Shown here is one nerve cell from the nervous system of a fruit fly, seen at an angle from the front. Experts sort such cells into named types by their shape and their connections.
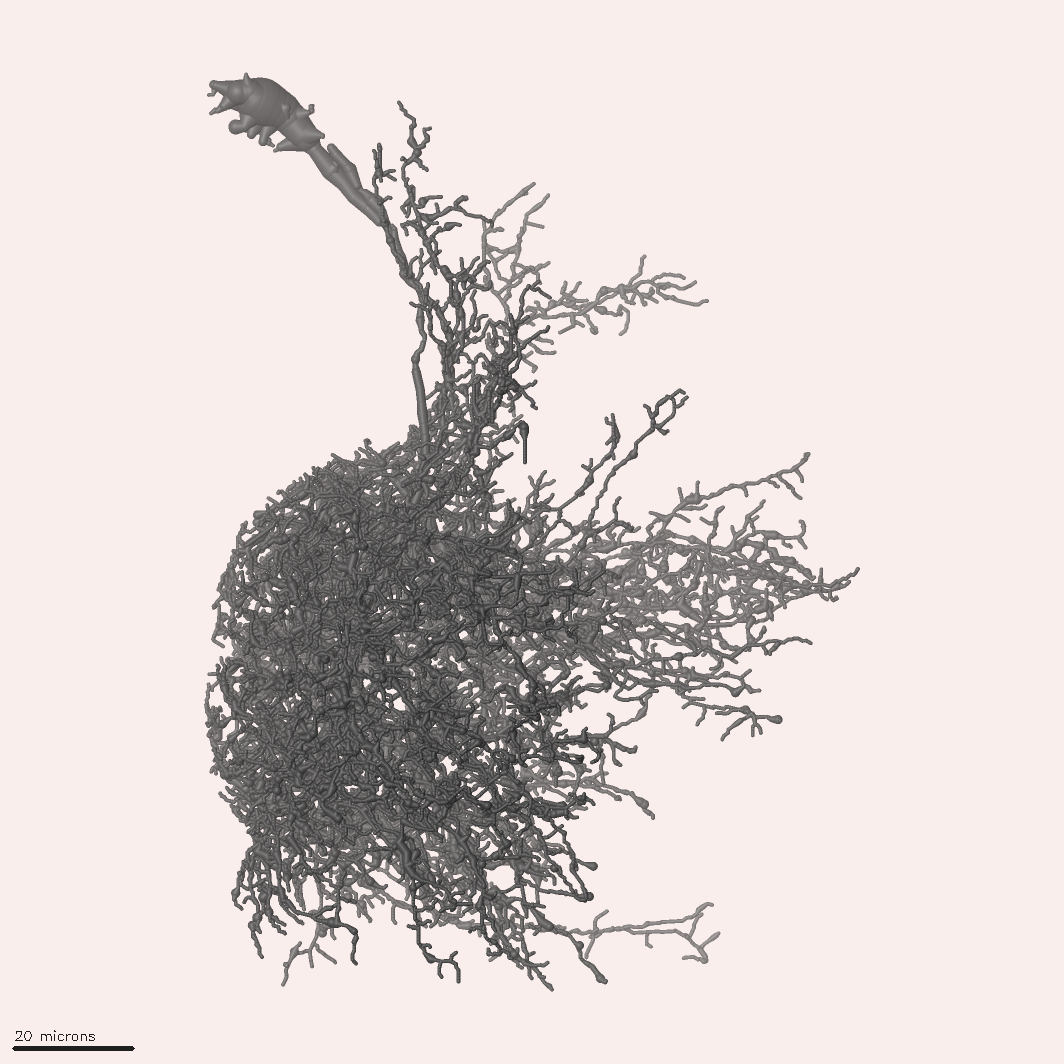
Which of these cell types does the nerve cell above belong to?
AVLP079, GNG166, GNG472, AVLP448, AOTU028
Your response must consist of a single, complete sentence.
The cell type to which this nerve cell belongs is AVLP079.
